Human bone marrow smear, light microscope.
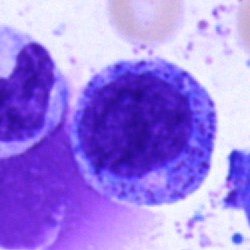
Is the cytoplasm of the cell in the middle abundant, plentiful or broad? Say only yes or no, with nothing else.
No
